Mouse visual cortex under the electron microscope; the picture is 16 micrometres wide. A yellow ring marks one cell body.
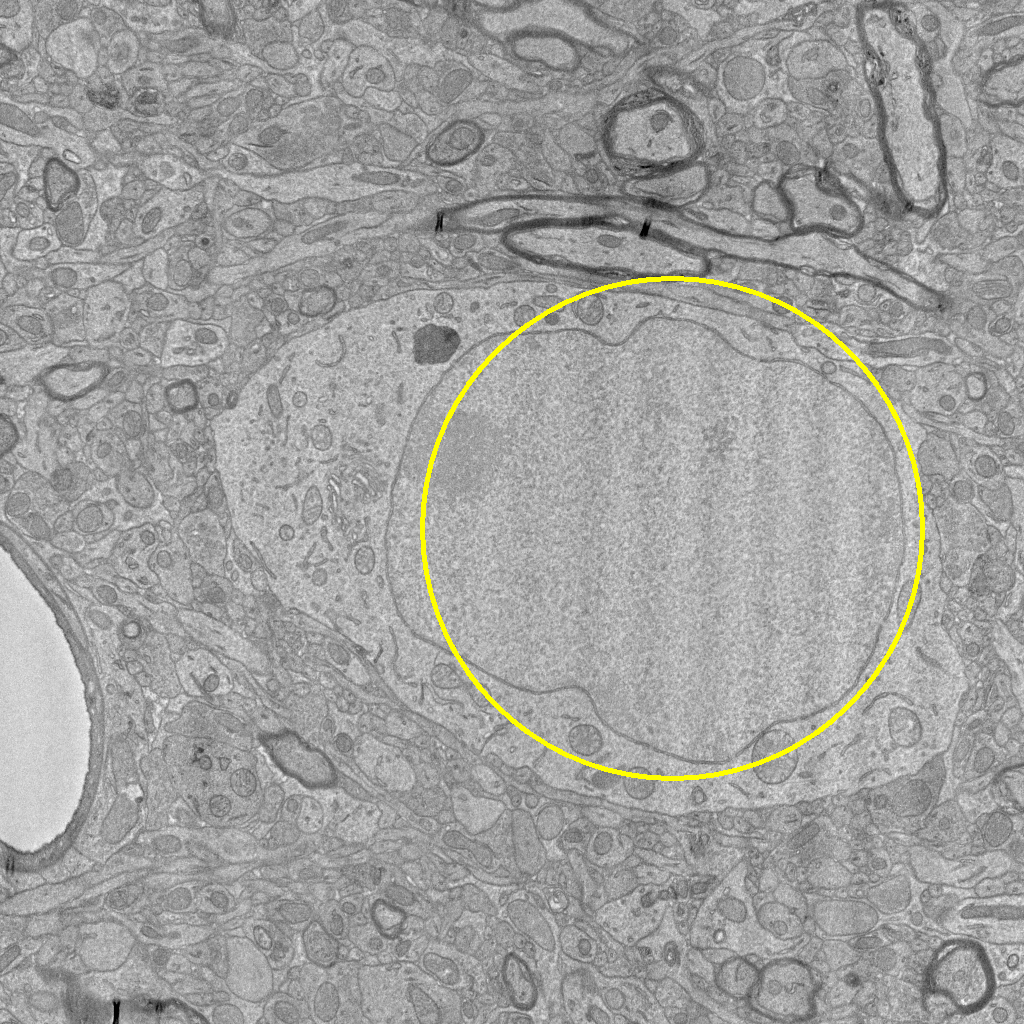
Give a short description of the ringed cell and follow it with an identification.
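The nucleus is large, rounded-oval, whole in this plane and filling most of the ring; its envelope is mostly smooth, with a few shallow indentations; its chromatin is pale and finely dispersed. One dark dense body lies just above-left of the nucleus. Verdict: excitatory neuron.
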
